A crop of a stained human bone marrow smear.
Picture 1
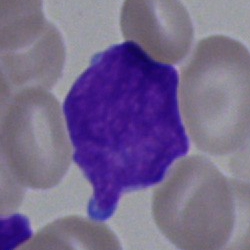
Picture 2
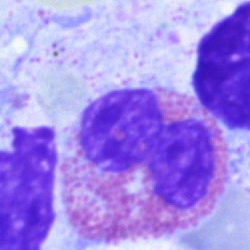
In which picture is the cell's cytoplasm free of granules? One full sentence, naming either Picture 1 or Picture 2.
Picture 1 has the cell with no visible granules in its cytoplasm.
